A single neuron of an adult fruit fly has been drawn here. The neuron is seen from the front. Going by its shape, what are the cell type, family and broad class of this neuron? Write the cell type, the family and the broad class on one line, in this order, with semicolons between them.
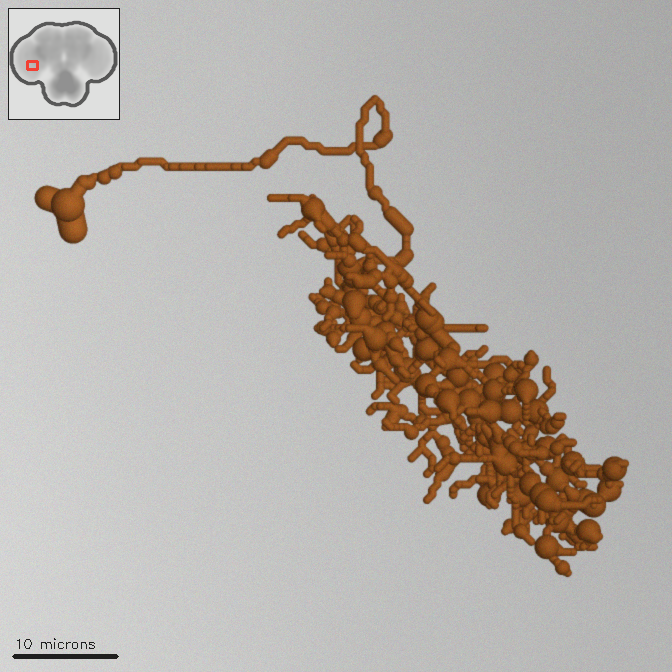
LPi3412; LPi; optic-lobe intrinsic neuron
